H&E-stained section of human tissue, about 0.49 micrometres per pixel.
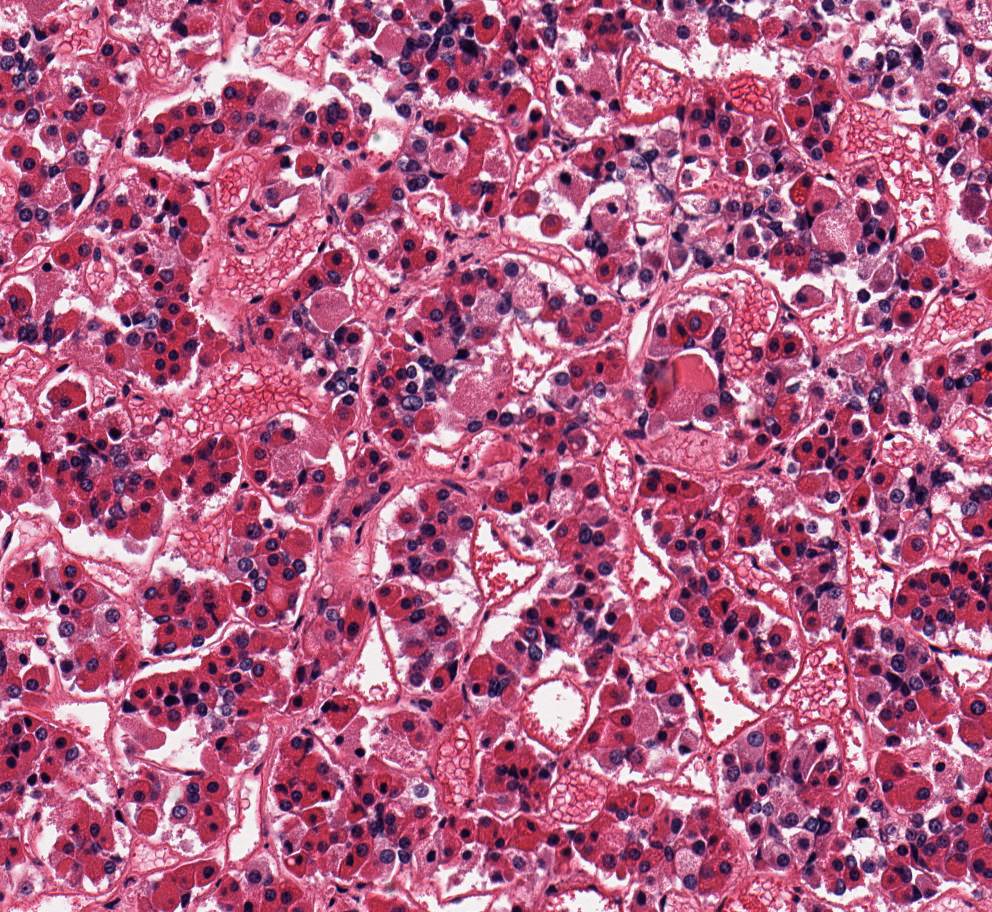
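Pituitary, its cells set in small nests and cords across the whole field, parted by thin, delicate pink septa. Plenty of cells have intensely red, eosinophilic cytoplasm and turn up in every part; mixed in among them are cells with pale, cloudy grey-pink cytoplasm. Nuclei are small, round and dark, fairly uniform in size, and usually one to a cell.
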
